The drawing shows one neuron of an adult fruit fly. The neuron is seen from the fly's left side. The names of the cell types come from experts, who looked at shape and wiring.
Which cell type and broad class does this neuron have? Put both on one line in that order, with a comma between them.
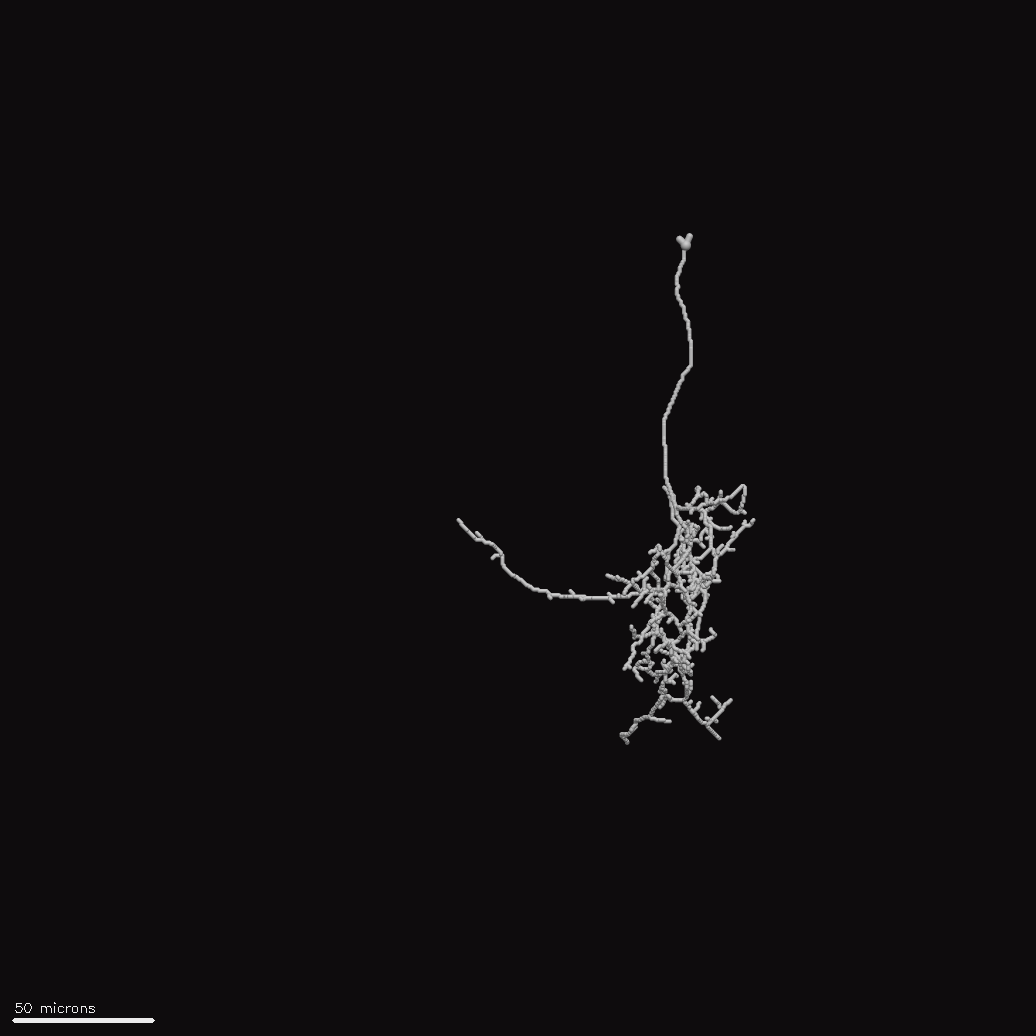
PS141, central-brain intrinsic neuron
